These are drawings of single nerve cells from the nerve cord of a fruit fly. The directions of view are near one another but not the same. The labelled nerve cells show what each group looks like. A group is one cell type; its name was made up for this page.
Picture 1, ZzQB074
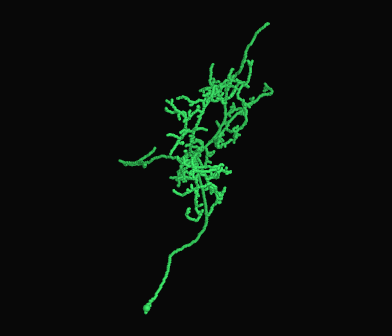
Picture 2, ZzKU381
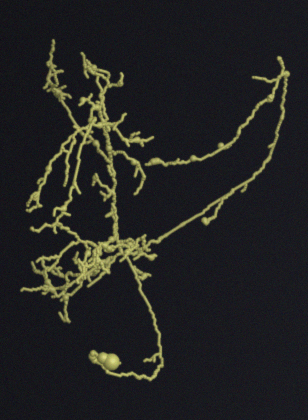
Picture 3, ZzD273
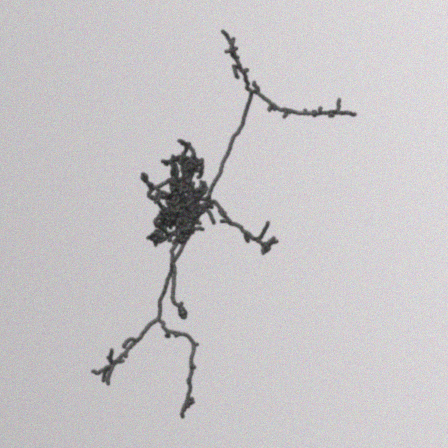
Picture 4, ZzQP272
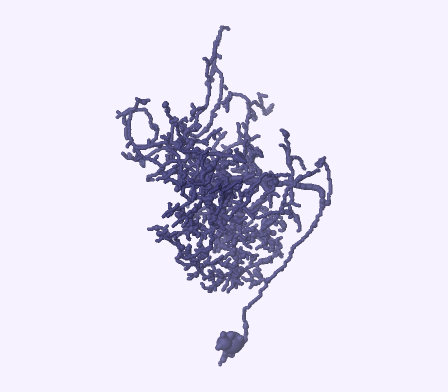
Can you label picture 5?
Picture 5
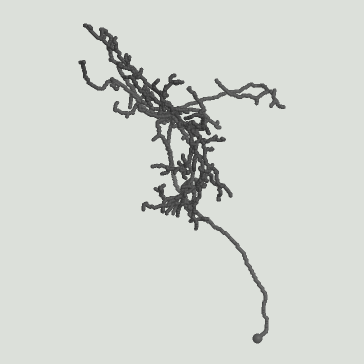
ZzQB074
